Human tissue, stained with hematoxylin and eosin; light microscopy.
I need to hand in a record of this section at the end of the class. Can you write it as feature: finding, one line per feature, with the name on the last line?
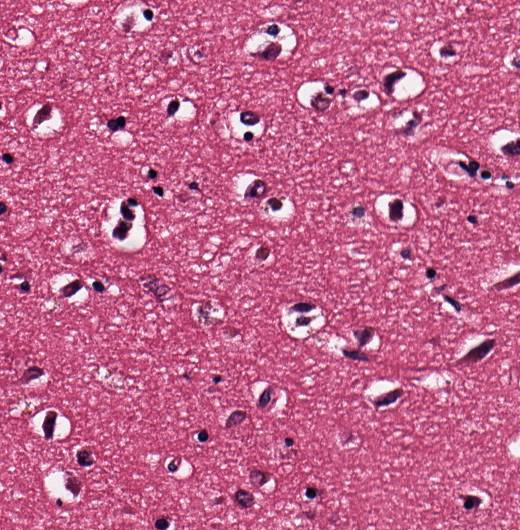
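Background: uniform pink, finely granular neuropil
Arrangement: cells scattered singly, no organised units
Larger cells: dark, often angular nuclei filling much of a small cell body
Small cells: round, darkly stained nuclei, scant visible cytoplasm
Position: several small dark nuclei at edges of clear spaces around larger cells
Name: cerebral cortex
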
